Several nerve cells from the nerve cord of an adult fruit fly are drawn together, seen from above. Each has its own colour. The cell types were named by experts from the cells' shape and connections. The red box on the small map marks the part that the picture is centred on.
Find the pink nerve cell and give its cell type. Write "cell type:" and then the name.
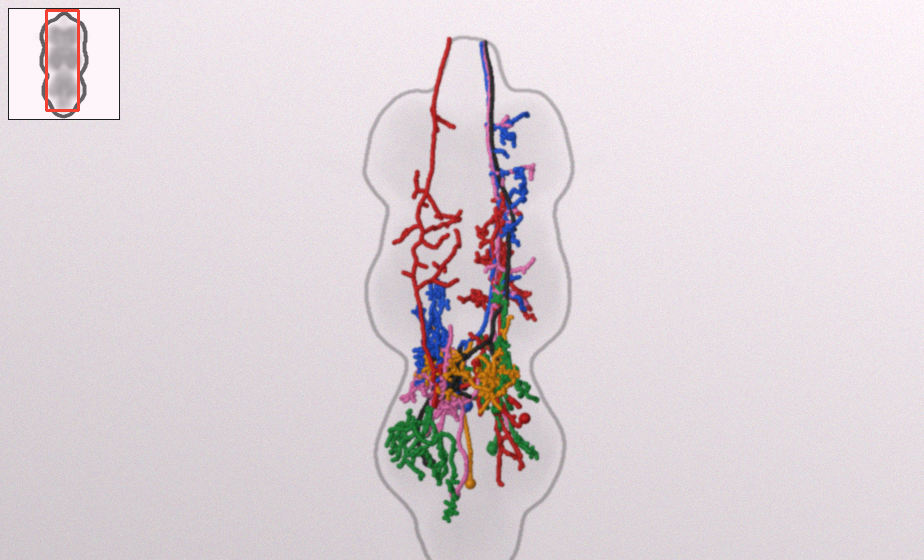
cell type: ANXXX132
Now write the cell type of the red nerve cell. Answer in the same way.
cell type: AN19B028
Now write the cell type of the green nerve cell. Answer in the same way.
cell type: IN07B022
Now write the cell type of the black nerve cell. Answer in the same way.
cell type: AN07B036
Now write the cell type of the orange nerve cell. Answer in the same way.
cell type: IN06B049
